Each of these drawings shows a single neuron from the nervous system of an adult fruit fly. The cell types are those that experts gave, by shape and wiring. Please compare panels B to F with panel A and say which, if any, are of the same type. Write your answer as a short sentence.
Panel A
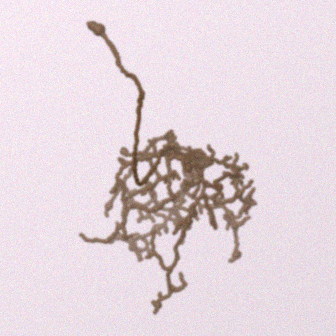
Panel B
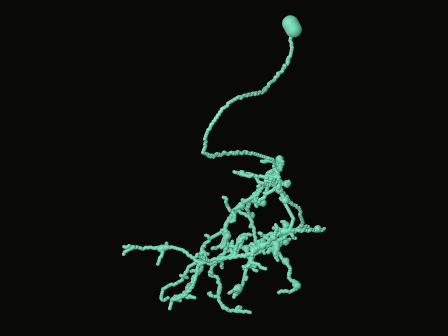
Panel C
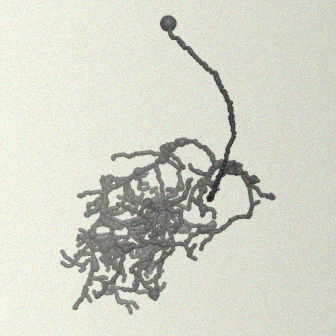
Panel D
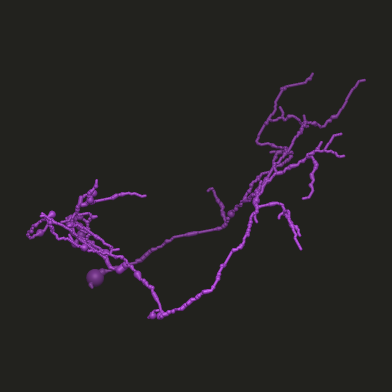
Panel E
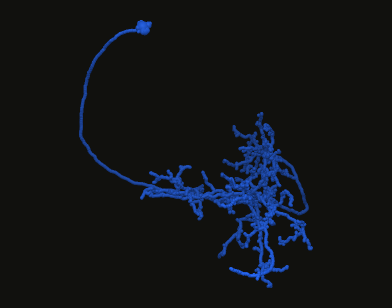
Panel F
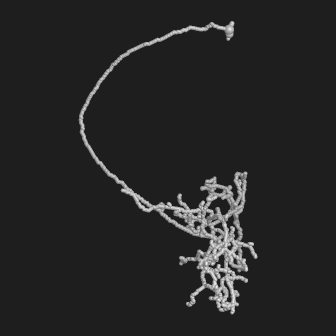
Panel B and panel C are of the same cell type.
